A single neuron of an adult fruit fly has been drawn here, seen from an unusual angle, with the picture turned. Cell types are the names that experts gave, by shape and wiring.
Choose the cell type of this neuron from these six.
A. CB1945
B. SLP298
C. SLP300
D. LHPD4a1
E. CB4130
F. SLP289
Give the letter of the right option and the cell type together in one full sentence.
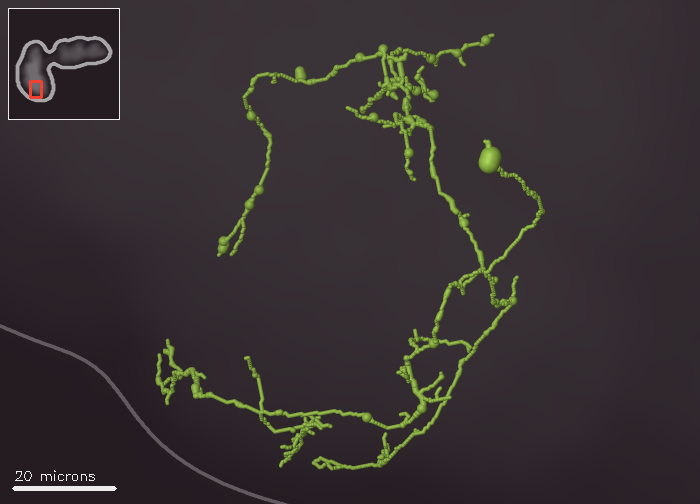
The matching cell type for the neuron is option B, SLP298.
